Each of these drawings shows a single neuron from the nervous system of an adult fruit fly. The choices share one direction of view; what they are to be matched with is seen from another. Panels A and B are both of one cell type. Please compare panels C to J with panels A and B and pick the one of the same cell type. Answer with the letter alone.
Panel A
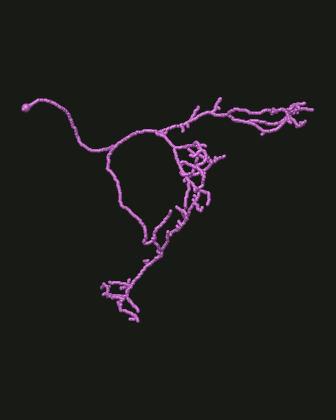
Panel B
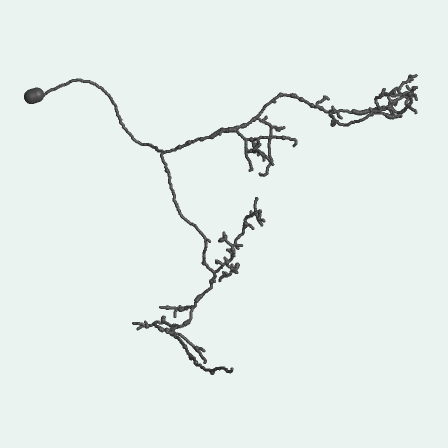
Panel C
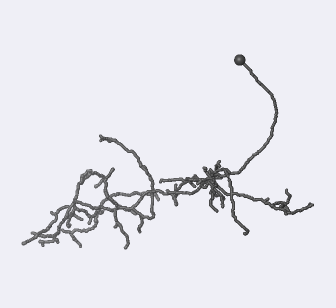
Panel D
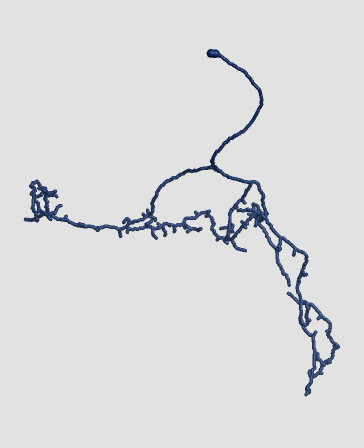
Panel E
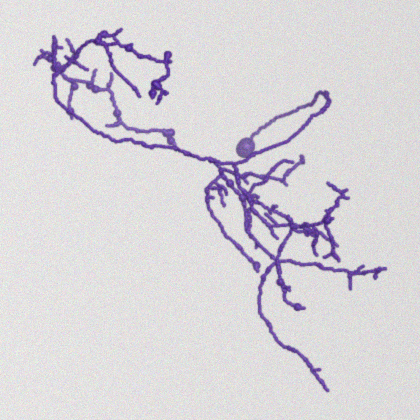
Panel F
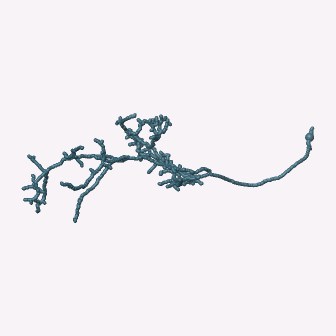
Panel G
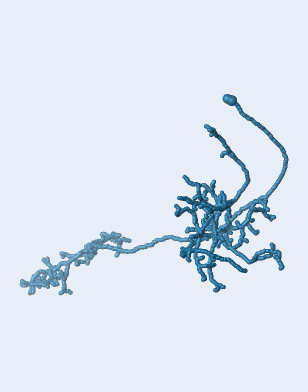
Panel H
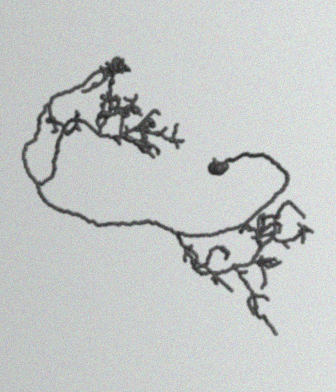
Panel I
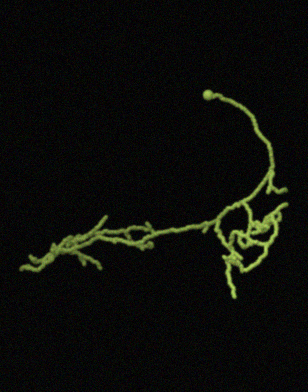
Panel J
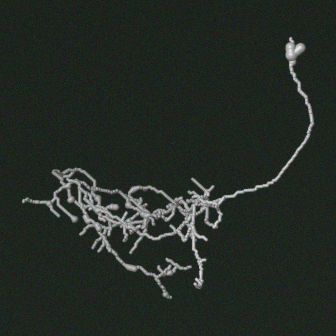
D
